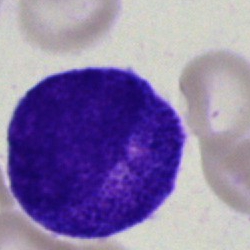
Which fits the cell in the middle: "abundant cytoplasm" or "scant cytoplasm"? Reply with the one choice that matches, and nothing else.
Scant cytoplasm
